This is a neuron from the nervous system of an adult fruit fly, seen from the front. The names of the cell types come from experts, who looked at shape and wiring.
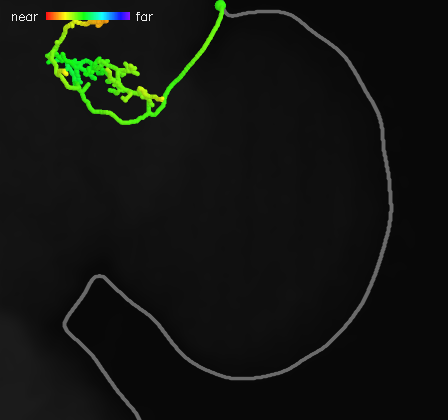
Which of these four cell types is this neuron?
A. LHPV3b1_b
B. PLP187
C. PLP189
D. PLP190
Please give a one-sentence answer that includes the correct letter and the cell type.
In cell type, the neuron corresponds to option C, PLP189.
